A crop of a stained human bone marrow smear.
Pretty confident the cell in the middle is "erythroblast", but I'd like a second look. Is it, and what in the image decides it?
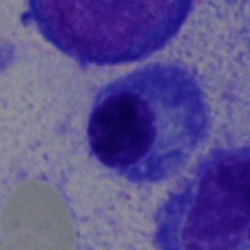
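Two features decide: the cytoplasm around the nucleus is blue, and a paler area lies in it directly to the right of the nucleus.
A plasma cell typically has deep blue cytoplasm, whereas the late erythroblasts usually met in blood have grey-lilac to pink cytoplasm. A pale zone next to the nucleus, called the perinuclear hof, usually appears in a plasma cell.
The name erythroblast therefore does not fit; this cell is a plasma cell. The rim of cytoplasm is moderate and widest on the right. No nucleoli can be seen, which does not count against erythroblast.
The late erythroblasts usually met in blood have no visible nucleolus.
The chromatin is dark purple and dense throughout, and the cytoplasm shows no visible granules.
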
